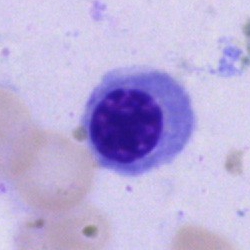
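Erythroblast, the cell in the middle of this stained bone marrow smear. Its outline looks roughly round, though the edge is slightly irregular. The nucleus seems to sit off-centre, toward the left side of the cell. The cytoplasm is moderate in amount and stains blue, and I can find no granules in it.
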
